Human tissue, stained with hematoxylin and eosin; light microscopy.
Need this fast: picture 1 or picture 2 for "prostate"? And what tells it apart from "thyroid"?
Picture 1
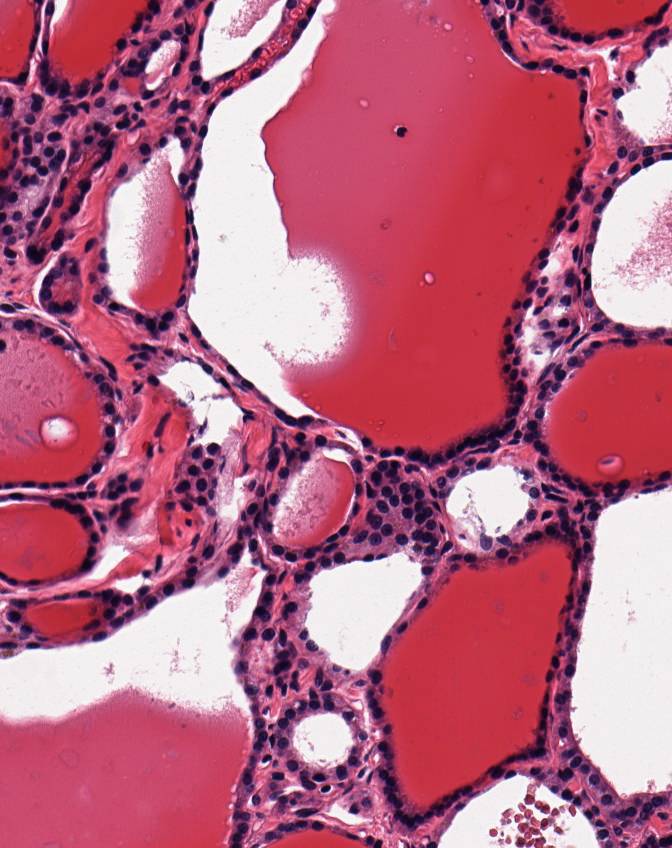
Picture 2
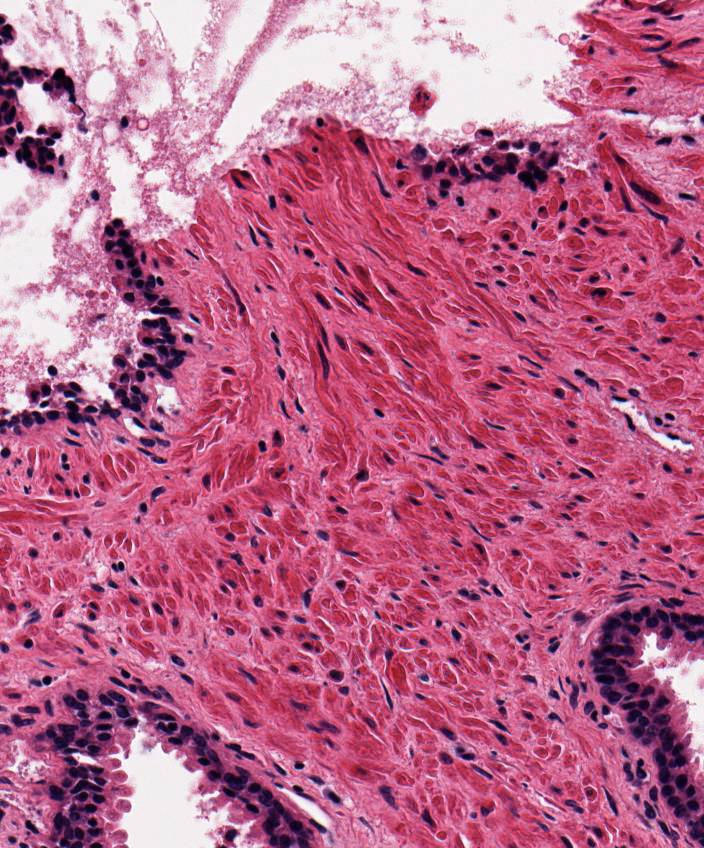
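Picture 1's the thyroid, picture 2's the prostate. In the thyroid you've got closed follicles of widely varying size, the largest in the upper centre, each lined by a single layer of flattened to low cuboidal cells with round, dark nuclei. Small follicles and crowded clusters of follicle cells fill the gaps between the big ones, especially in the centre and along the left side, and thin strands of pink fibrous stroma with small capillaries separate the follicles.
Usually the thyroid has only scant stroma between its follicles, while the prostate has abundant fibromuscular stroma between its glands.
Over in the prostate, smooth muscle cells cut lengthwise in the upper centre have elongated, cigar-shaped dark nuclei, and there are no fat cells anywhere in the stroma. Its glands are lined by crowded cells with dark blue-purple nuclei in more than one layer, and the lumen at top left holds pale pink flocculent material.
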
